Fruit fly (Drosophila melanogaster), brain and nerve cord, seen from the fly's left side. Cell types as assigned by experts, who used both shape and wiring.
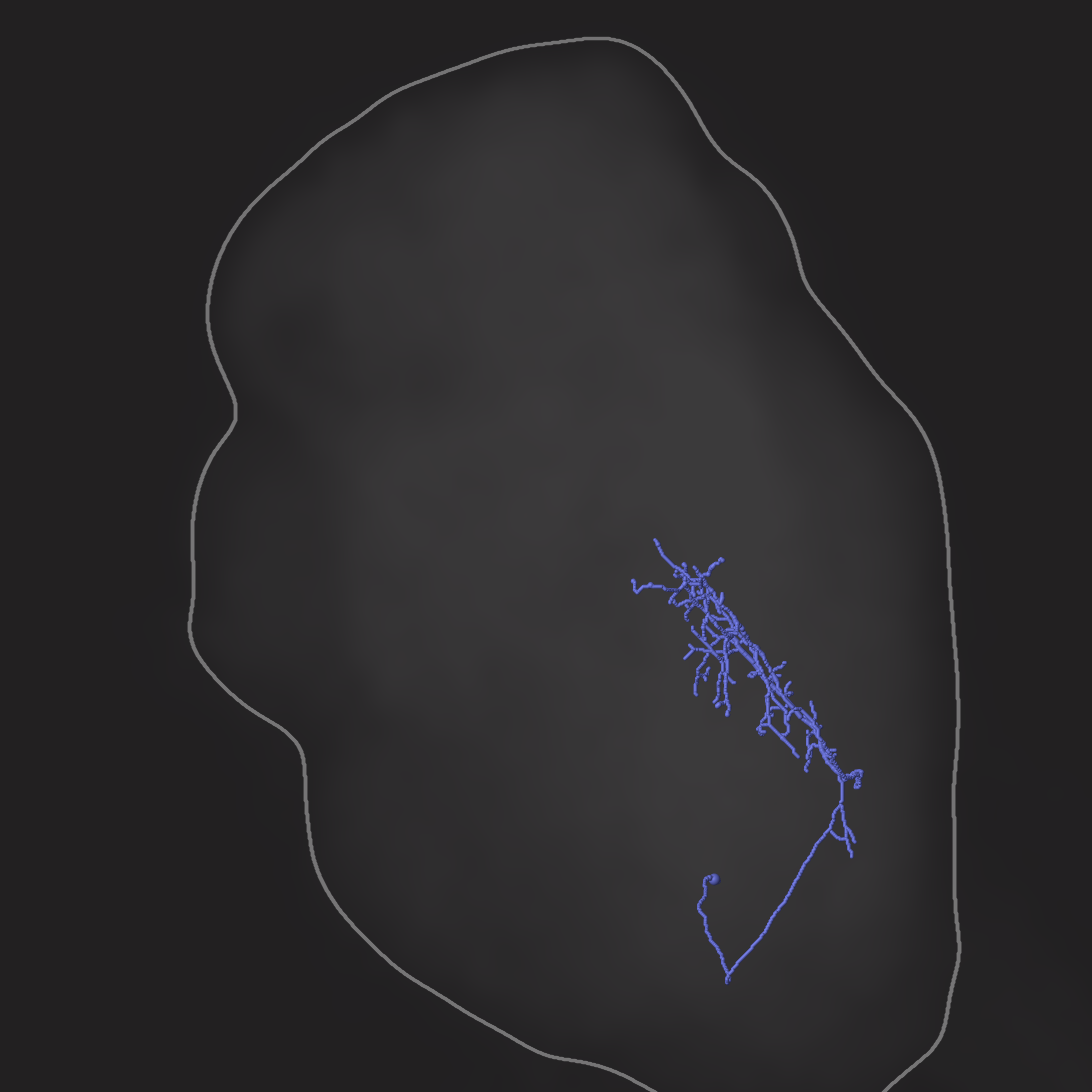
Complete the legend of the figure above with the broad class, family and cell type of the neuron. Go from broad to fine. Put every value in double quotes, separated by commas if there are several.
"central-brain intrinsic neuron", "hemilineage LB6", "PS345"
